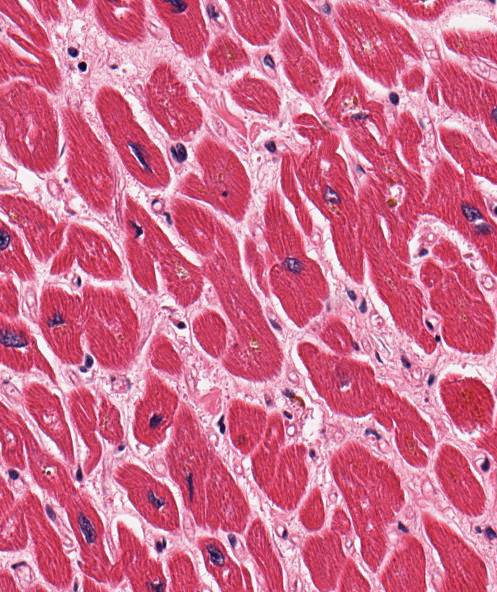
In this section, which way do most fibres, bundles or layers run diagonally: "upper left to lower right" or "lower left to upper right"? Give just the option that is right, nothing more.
Upper left to lower right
